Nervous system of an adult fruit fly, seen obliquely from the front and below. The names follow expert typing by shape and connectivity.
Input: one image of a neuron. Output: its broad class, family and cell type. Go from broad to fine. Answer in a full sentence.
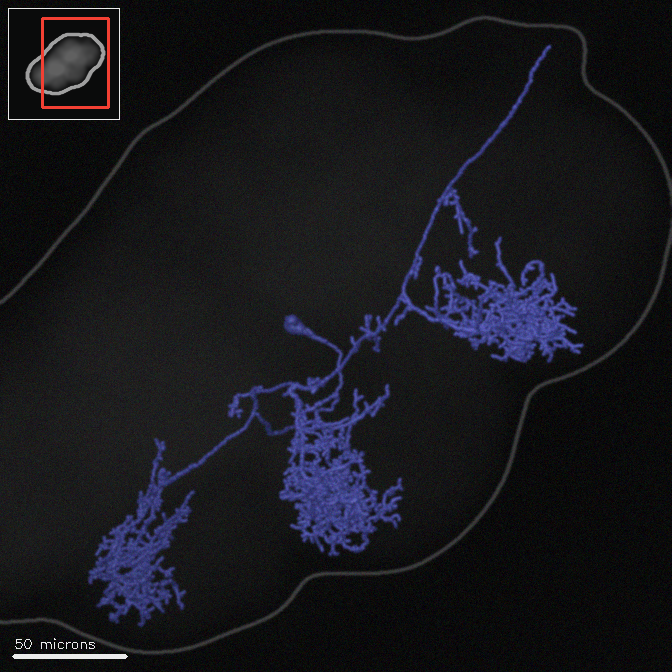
An ascending neuron of hemilineage 17A, type AN17A002.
